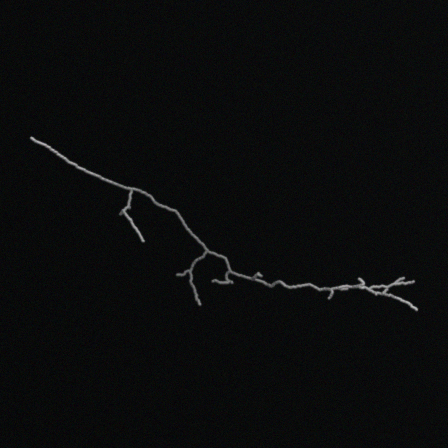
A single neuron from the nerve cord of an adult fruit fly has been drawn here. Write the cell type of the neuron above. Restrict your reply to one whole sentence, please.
It is DNg72 that this neuron is, by cell type.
